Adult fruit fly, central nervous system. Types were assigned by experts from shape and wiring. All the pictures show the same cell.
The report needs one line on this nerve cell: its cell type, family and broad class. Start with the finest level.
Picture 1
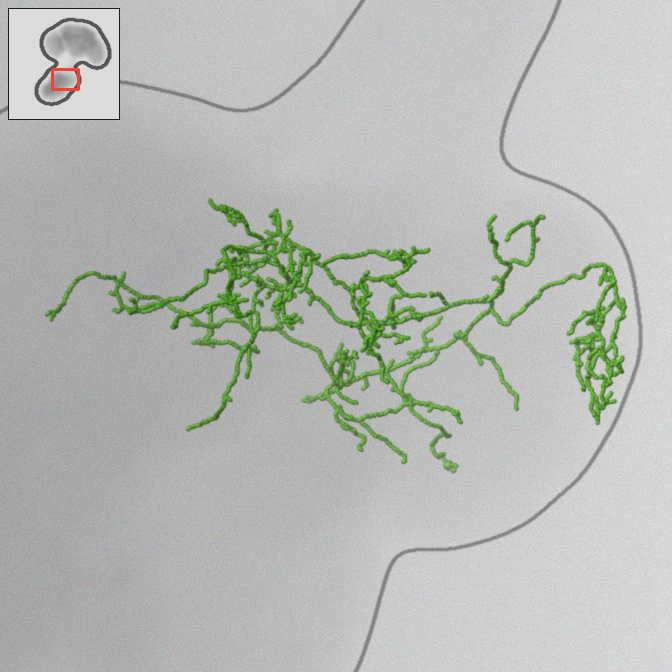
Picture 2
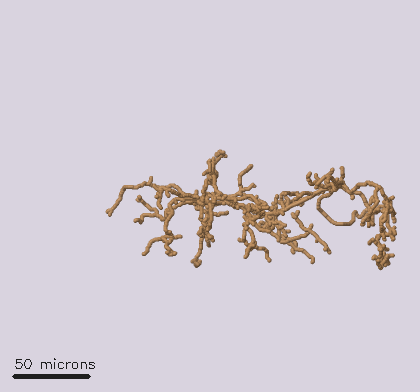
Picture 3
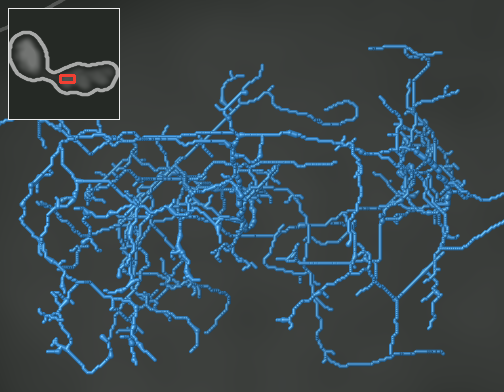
IN03A028; hemilineage 03A; nerve-cord intrinsic neuron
